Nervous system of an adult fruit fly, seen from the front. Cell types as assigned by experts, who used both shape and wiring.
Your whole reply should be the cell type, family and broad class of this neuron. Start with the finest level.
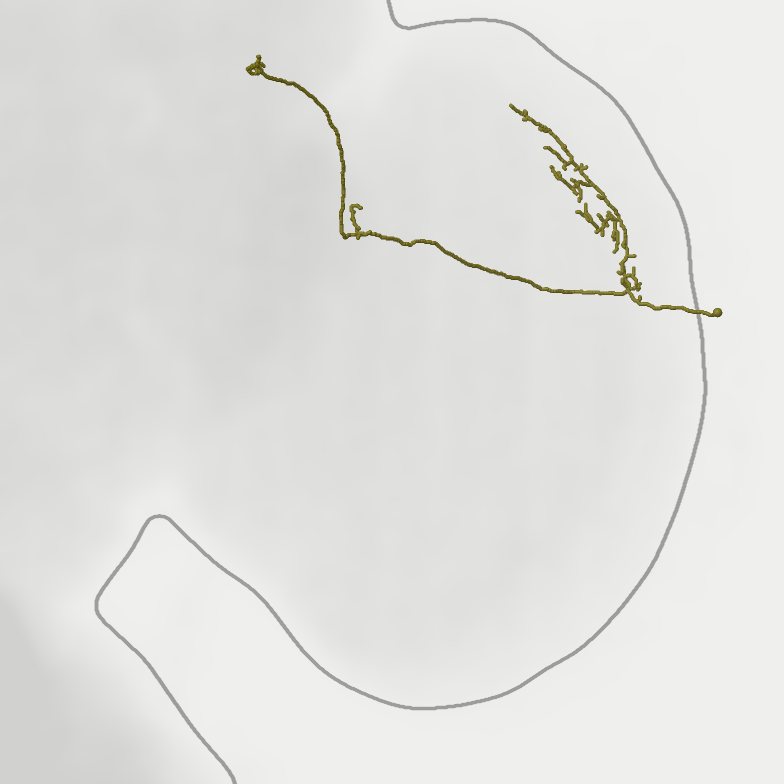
MeTu4e; MeTu; visual projection neuron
